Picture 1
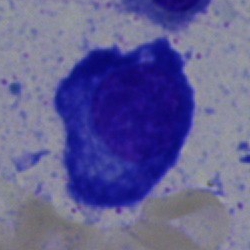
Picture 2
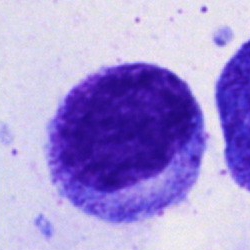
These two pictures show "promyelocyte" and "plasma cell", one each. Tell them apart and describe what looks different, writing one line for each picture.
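Picture 1 shows a plasma cell: No distinct granules are visible in the cytoplasm.
Picture 2 shows a promyelocyte: Fine reddish-purple granules are scattered through the cytoplasm.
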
